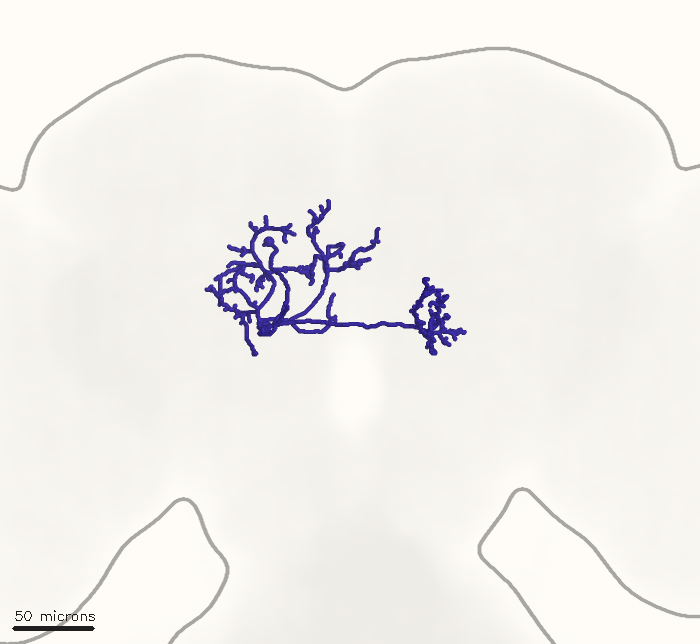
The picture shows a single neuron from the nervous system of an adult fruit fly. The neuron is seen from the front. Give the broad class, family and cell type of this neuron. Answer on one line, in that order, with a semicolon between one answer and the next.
central-brain intrinsic neuron; hemilineage VLPp2; CB1642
